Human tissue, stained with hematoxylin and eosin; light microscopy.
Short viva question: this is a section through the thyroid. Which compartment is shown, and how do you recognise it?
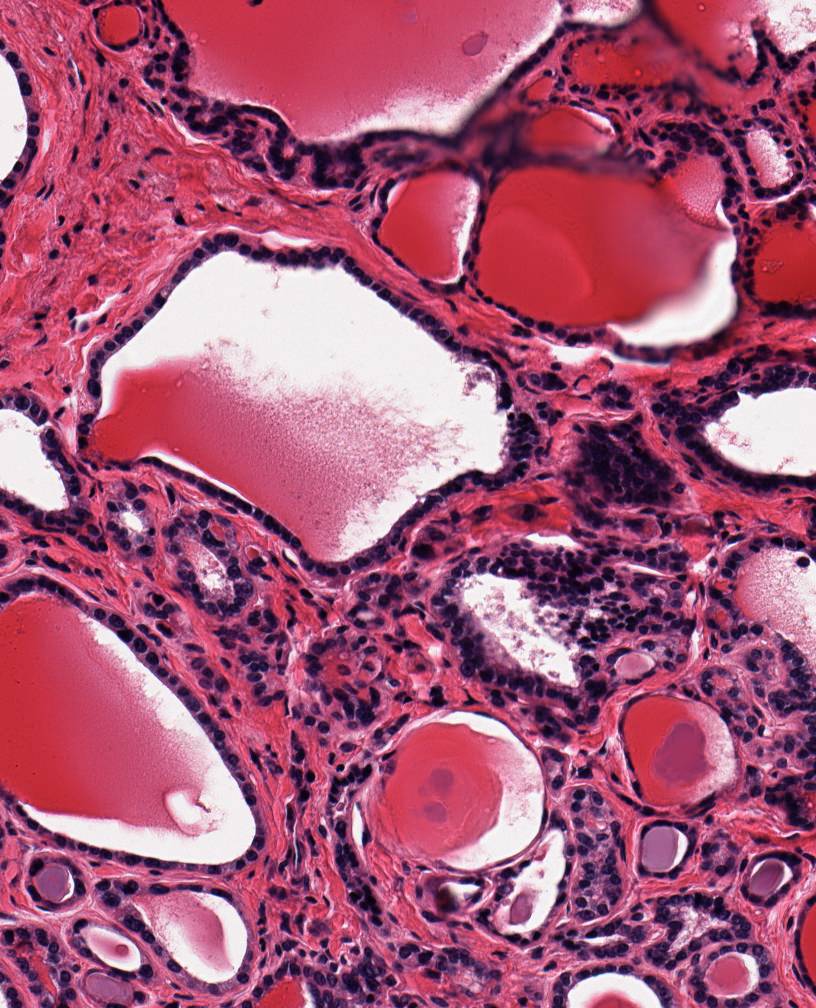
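Thyroid follicle. Each follicle lined by a single layer of flattened to low cuboidal cells with small dark round nuclei.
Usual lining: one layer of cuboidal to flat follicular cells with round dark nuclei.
Most lumens filled with homogeneous deep pink-red colloid.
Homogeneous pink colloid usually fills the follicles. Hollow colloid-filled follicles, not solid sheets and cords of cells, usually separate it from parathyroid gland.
Wavy pink fibrous stroma runs between follicles, broadest at upper left. In many large follicles the colloid is pulled away from the lining, leaving white empty gaps along one edge.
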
